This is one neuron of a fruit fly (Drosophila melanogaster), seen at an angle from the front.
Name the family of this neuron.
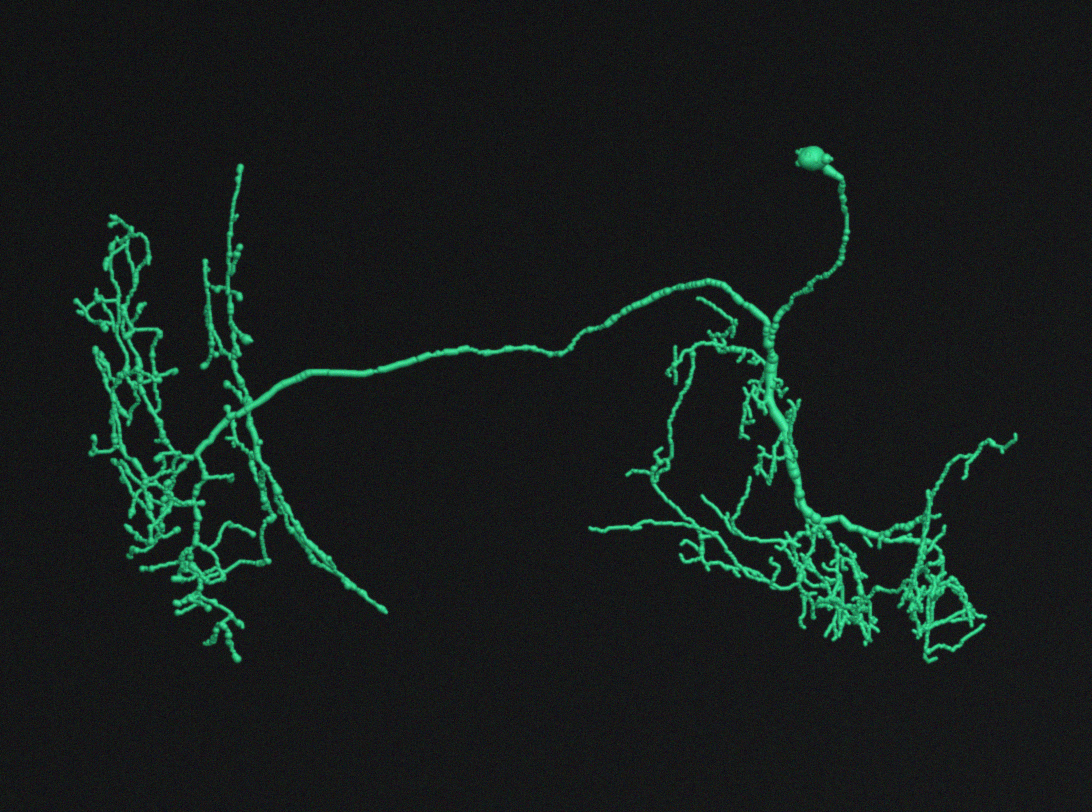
hemilineage DM1_posterior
